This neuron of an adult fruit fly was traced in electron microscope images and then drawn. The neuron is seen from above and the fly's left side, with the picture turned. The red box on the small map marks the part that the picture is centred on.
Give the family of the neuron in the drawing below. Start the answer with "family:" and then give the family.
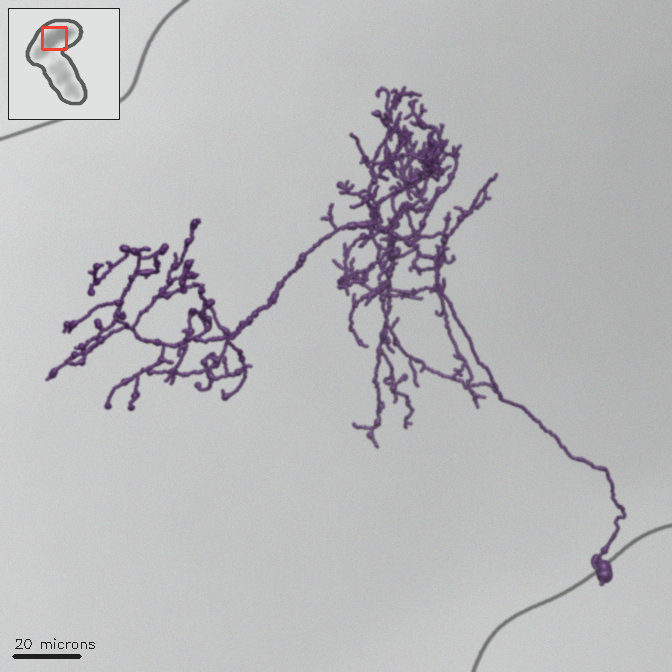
family: hemilineage DM5_central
